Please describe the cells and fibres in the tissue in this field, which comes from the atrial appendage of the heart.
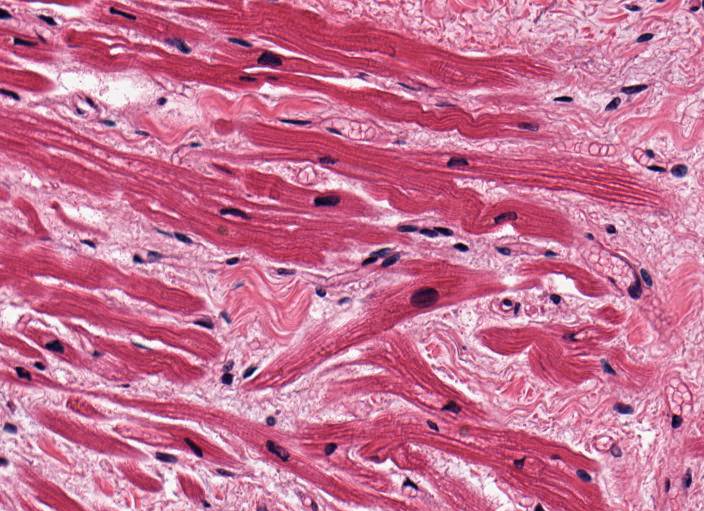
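So the nuclei here sit centrally within the muscle fibres, not at their edges. And near the centre of the field, one fibre has a large, dark, blocky nucleus, much bigger than those of its neighbours. Between the fibres, the connective tissue holds scattered small dark nuclei, some spindle-shaped, some round. Several fibres, mostly mid-field, seem to take a wavy course rather than a straight one.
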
